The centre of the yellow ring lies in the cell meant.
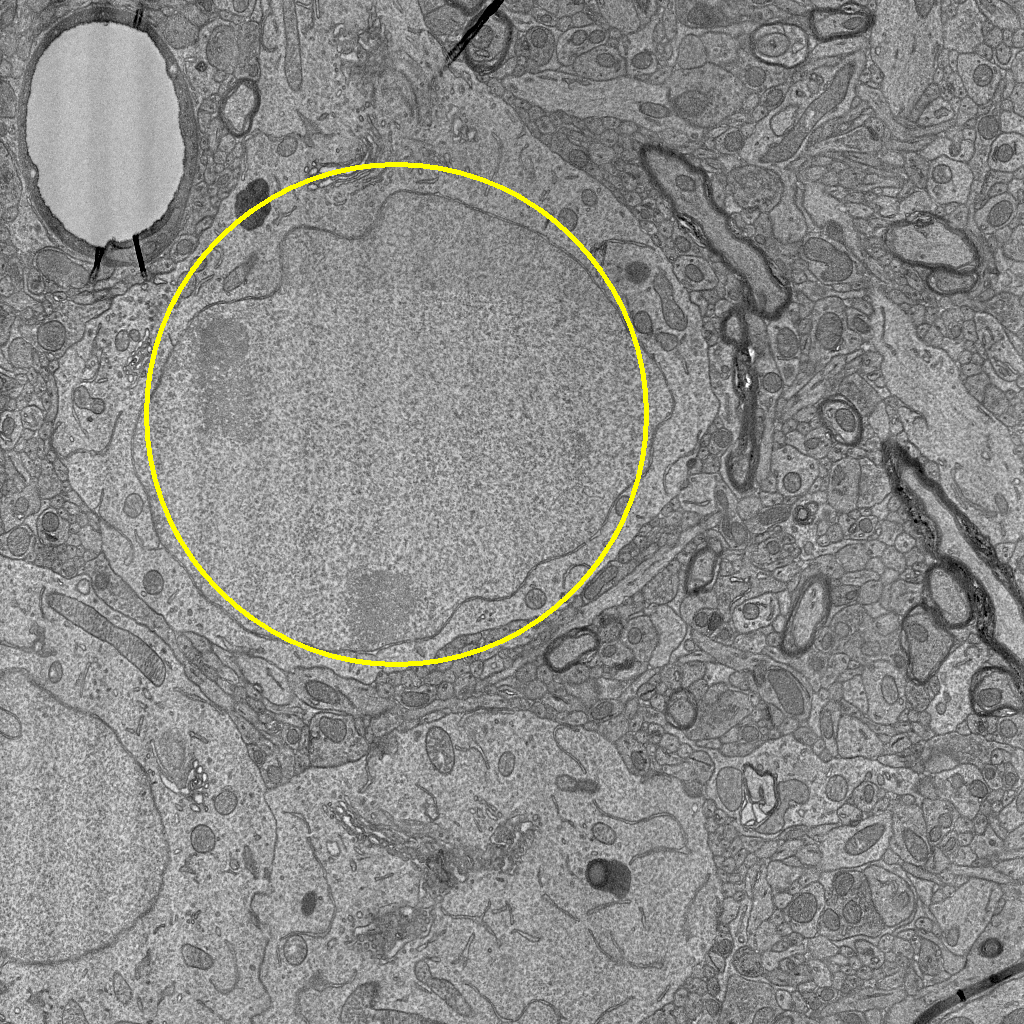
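Excitatory neuron, ringed cell. Its rounded nucleus nearly fills the cell body. Chromatin pale, finely dispersed, without dark clumps at the envelope. Two slightly darker granular patches: nuclear left side, near bottom. One very dark dense body: cytoplasm just off the nucleus, upper left.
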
